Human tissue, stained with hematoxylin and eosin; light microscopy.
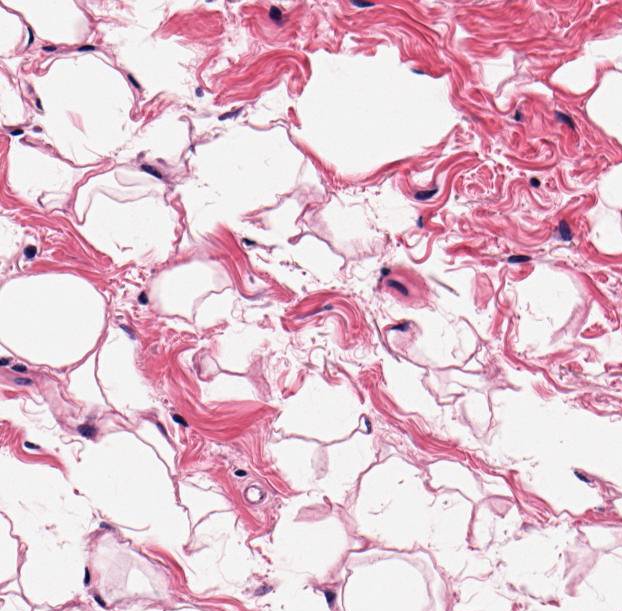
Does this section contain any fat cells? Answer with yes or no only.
Yes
